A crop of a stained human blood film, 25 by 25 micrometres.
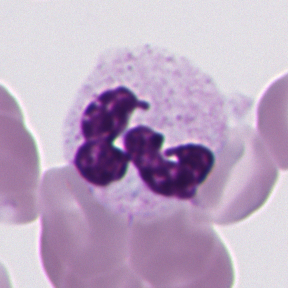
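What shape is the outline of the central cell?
Roughly round.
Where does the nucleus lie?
Toward the lower left, leaving the widest stretch of cytoplasm at the upper right.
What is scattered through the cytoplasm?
Fine lilac granules.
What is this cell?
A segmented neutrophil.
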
